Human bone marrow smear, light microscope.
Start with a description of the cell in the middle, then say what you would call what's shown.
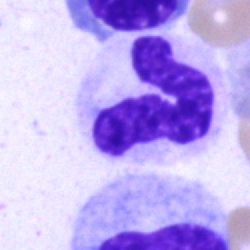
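The nucleus forms one unsegmented band that is folded back on itself. Its chromatin is dense, dark purple and coarsely clumped, and no nucleoli are visible. The cytoplasm contains no vacuoles. This is a band neutrophil.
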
